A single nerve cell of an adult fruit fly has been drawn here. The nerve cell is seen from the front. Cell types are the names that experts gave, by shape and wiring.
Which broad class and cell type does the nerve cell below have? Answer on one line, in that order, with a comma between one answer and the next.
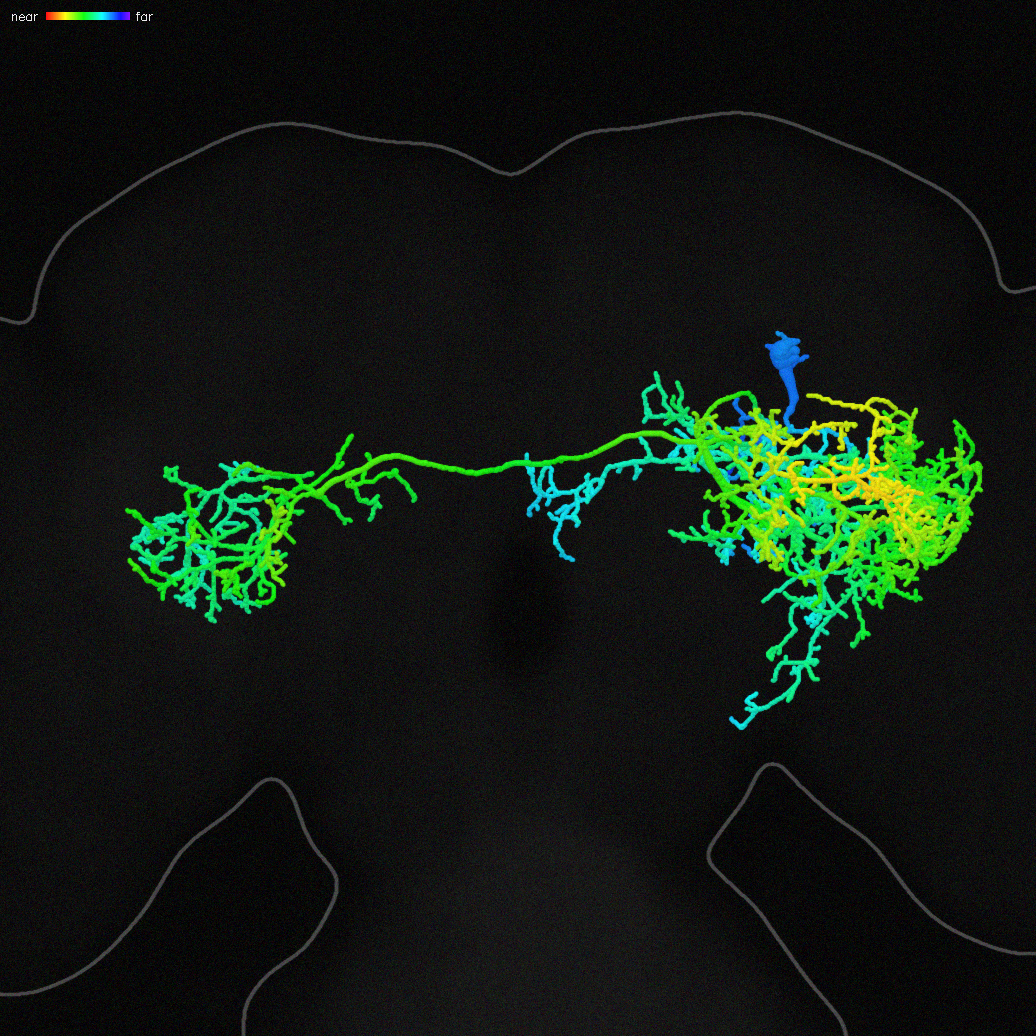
central-brain intrinsic neuron, PVLP093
